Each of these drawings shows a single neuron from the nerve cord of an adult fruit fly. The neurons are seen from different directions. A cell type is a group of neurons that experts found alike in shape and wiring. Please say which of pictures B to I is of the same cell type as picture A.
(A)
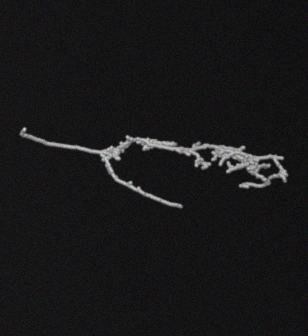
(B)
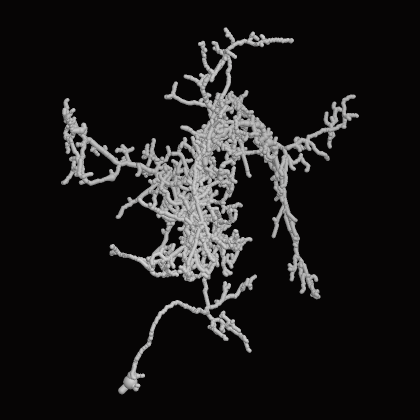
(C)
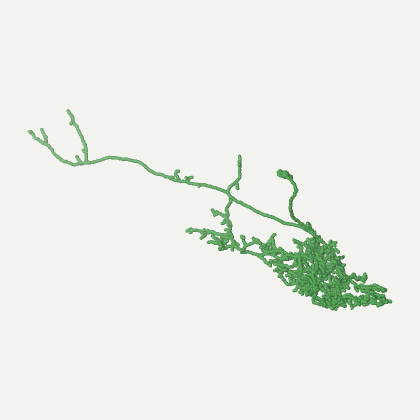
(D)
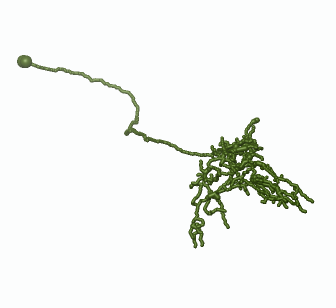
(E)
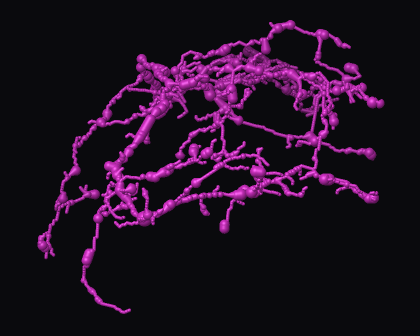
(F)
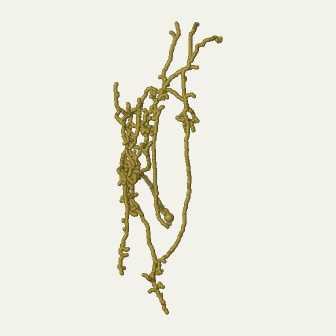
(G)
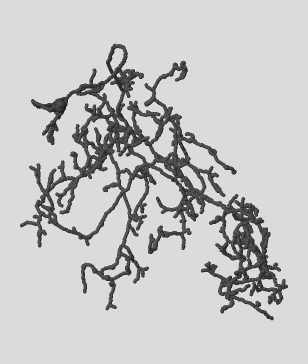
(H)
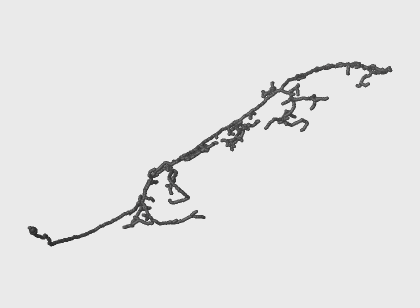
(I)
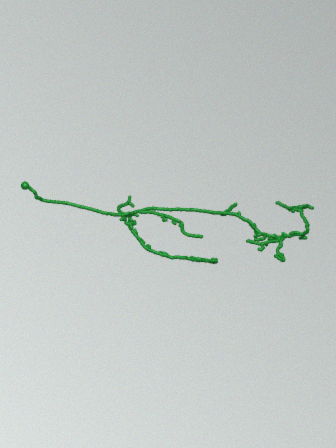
Picture H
